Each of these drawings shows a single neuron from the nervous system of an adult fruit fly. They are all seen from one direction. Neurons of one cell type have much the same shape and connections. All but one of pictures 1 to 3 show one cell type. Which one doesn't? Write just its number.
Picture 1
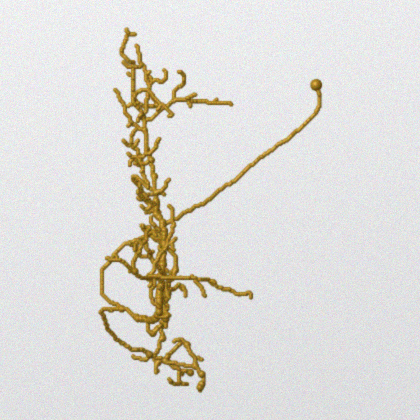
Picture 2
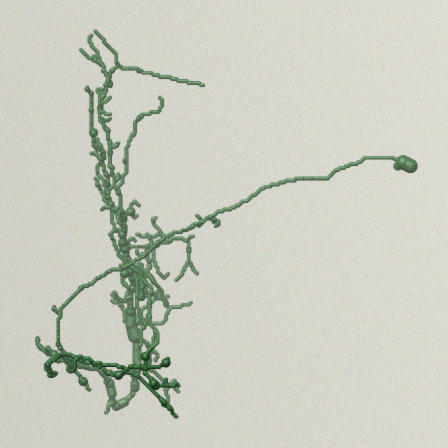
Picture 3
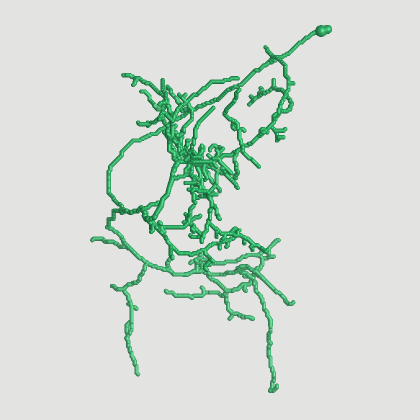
3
